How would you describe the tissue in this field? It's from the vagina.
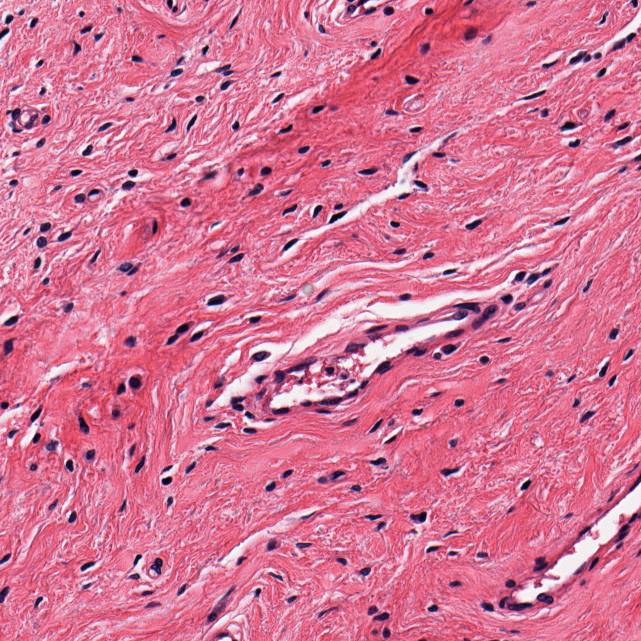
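Small, dark nuclei, spindle to oval in shape, are scattered through the field. Near its centre lies a small thin-walled vessel, elongated along the fibre direction and holding a few red blood cells. Neither epithelium nor fat cells are present.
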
